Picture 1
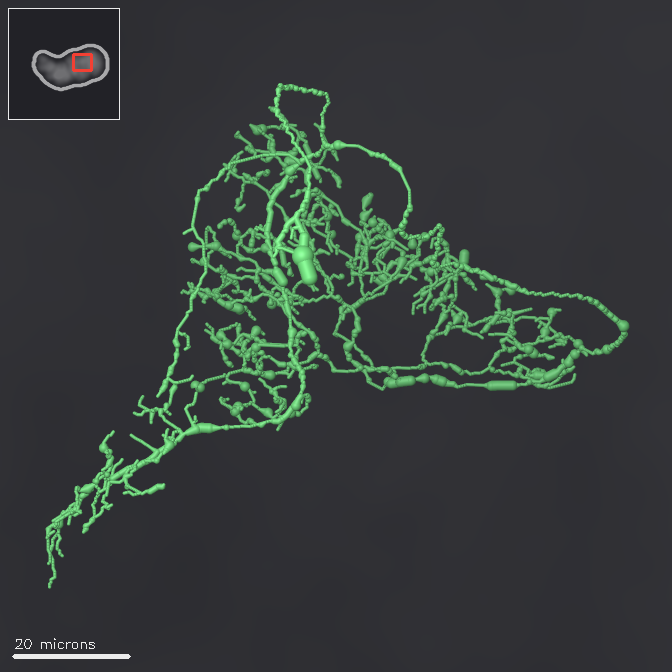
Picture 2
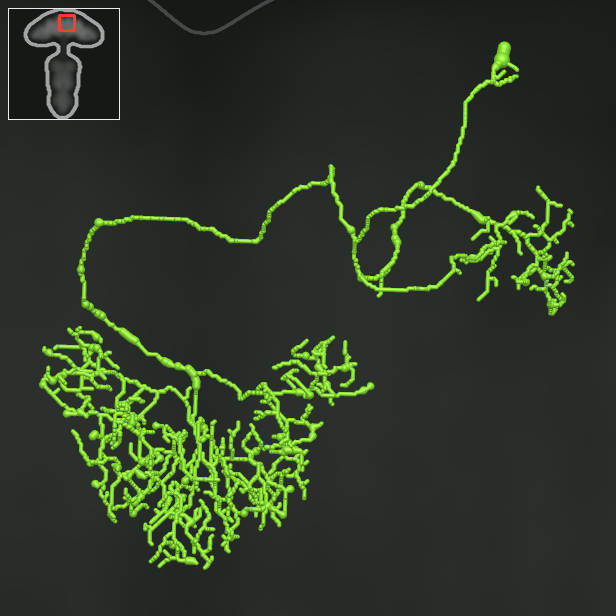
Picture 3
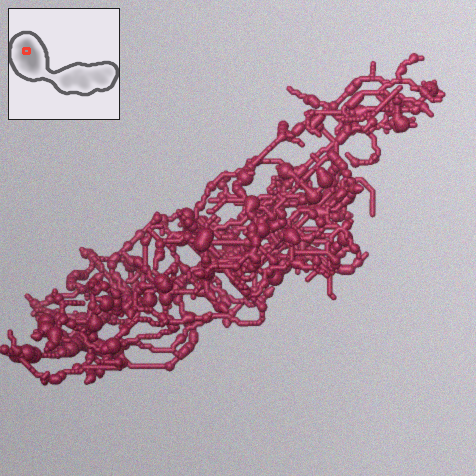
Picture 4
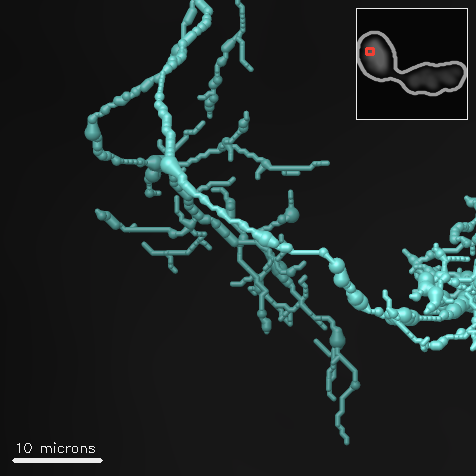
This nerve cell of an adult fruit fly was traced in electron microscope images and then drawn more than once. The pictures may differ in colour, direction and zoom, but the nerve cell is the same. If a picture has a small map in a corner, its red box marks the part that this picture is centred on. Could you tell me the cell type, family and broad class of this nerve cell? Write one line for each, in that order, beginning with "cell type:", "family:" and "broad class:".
cell type: FB2B_b
family: class CX
broad class: central-brain intrinsic neuron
